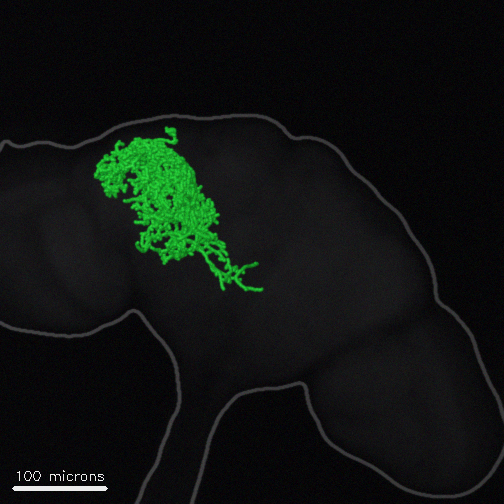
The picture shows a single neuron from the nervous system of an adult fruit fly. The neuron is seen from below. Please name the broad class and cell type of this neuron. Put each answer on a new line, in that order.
central-brain intrinsic neuron
AVLP280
